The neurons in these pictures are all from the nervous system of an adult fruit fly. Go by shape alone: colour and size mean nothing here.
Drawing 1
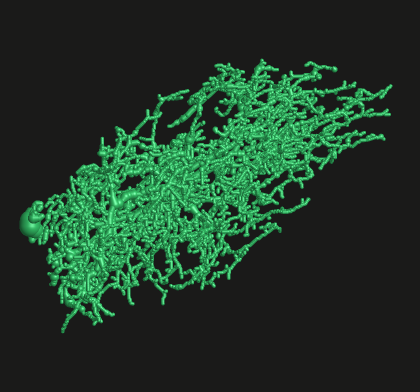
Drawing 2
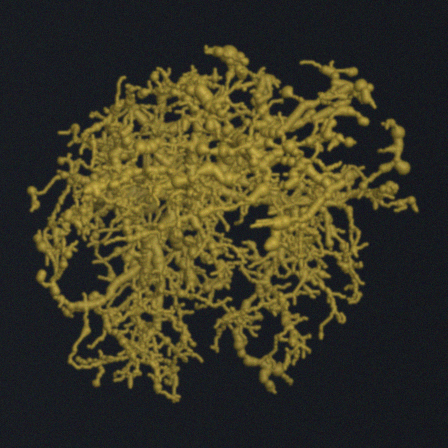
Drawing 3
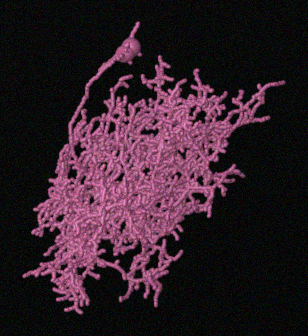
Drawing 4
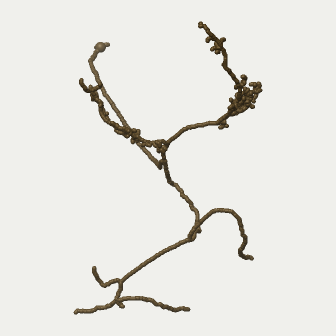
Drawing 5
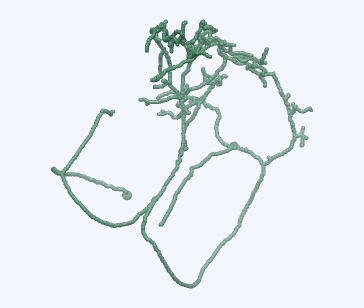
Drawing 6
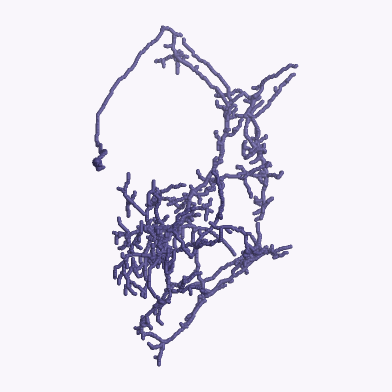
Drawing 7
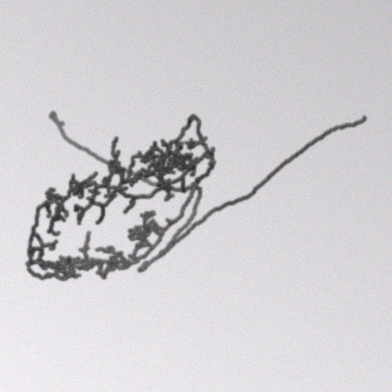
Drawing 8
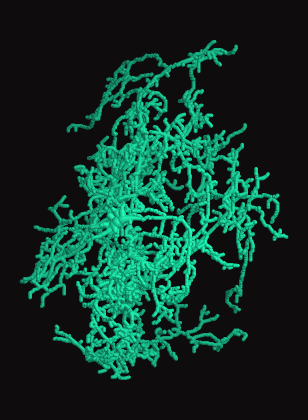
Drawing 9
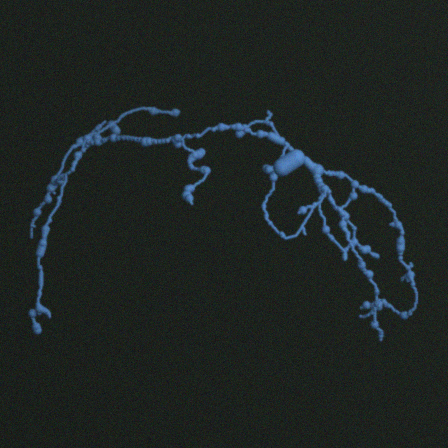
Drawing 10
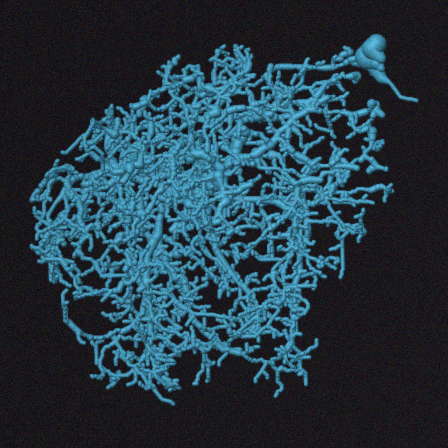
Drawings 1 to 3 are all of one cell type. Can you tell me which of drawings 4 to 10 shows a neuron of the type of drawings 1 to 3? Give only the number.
10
